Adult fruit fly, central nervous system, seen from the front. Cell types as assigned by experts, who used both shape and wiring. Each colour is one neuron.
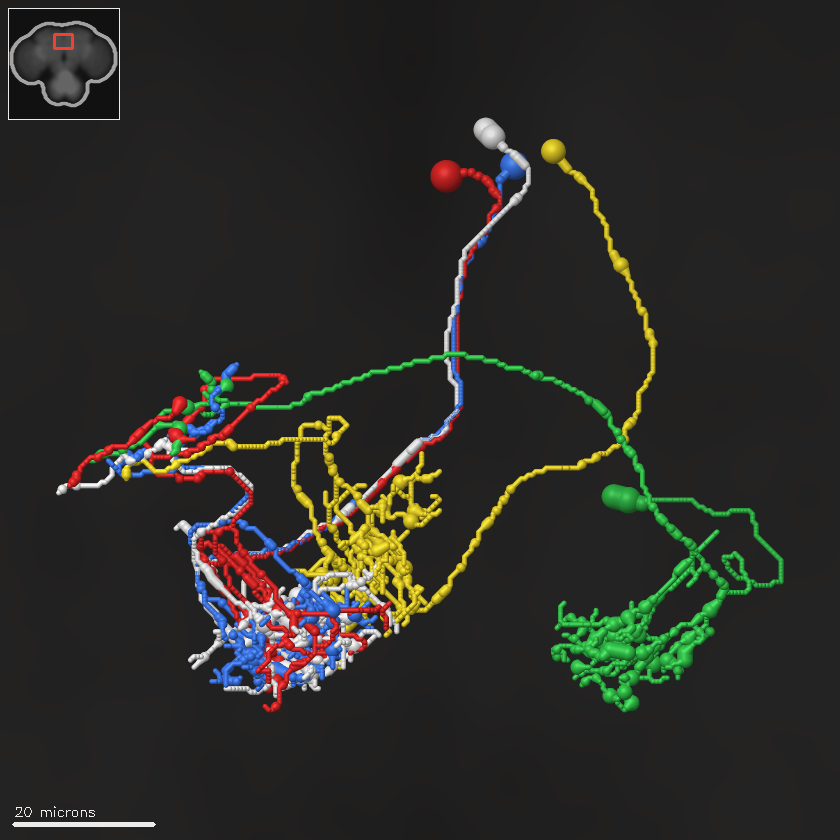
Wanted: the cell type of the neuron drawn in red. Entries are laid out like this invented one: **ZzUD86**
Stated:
**FC1E**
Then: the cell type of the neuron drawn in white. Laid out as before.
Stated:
**FC1F**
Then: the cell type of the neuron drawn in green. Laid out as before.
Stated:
**FC1D**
